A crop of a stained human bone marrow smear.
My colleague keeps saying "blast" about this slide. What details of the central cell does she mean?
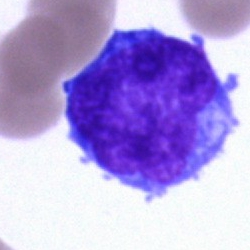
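Let me look at the cytoplasm first: it is a scant deep-blue rim, a little wider and paler on the right side.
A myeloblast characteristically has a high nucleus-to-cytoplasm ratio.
That scant rim goes with a blast.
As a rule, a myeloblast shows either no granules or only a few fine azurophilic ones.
No distinct granules are visible in this cytoplasm, which also goes with a blast. The outline is irregular and somewhat angular rather than smoothly round. The picture is softly focused, so fine nuclear detail is blurred.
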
